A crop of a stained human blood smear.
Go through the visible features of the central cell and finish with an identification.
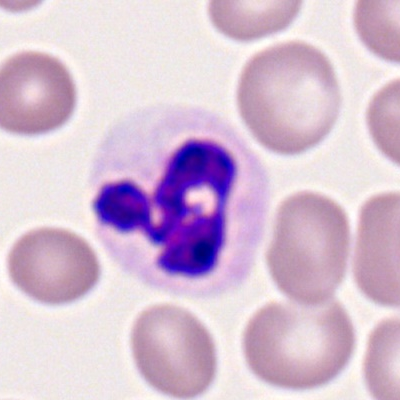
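Description: a round, smooth-outlined cell whose nucleus is split into separate lobes linked by thin strands. Near the centre, a small pale round gap sits among these lobes. The cytoplasm contains no large orange-red granules. Identification: segmented neutrophil.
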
